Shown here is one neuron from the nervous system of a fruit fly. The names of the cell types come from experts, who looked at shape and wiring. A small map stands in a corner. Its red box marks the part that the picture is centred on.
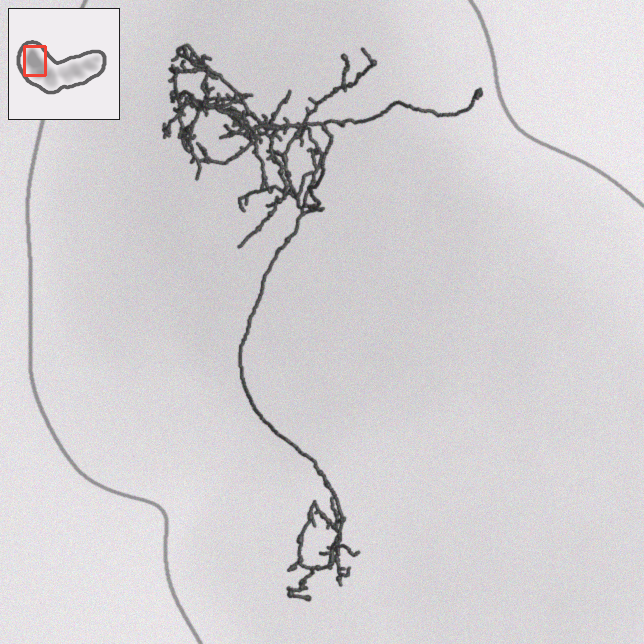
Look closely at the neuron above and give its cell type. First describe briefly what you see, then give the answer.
The cell body is at the upper right of the picture. Dozens of branch ends can be seen. It is a central-brain intrinsic neuron. The cell type is SCL002m.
